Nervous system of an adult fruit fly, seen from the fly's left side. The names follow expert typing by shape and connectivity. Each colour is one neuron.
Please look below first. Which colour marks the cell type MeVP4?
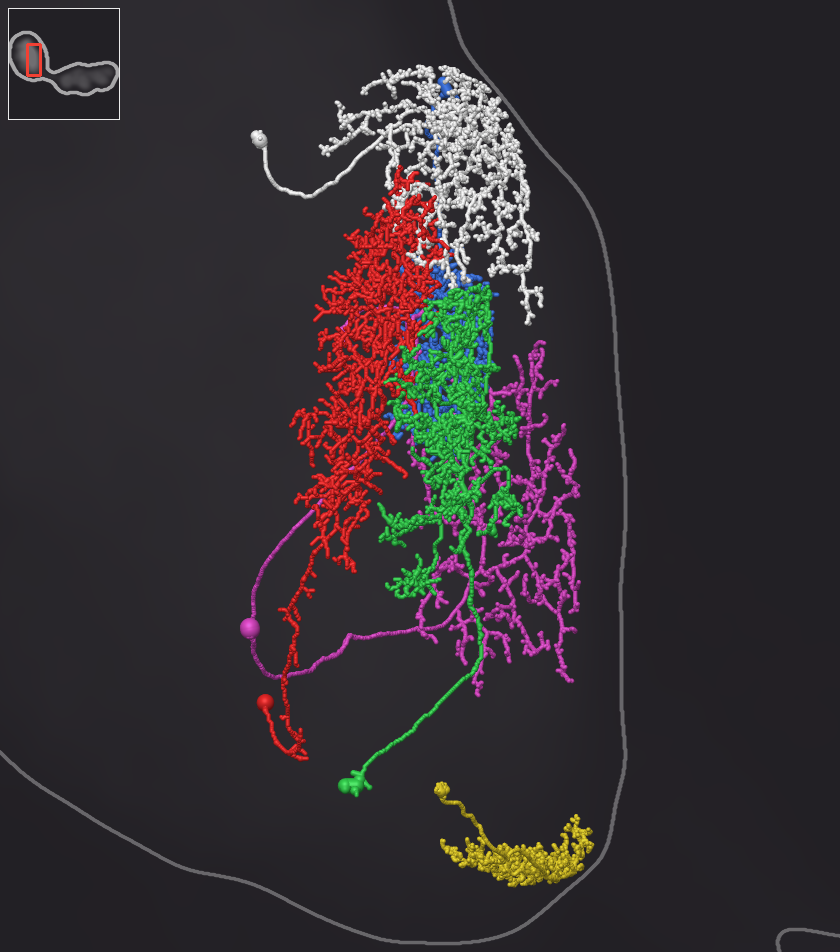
magenta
